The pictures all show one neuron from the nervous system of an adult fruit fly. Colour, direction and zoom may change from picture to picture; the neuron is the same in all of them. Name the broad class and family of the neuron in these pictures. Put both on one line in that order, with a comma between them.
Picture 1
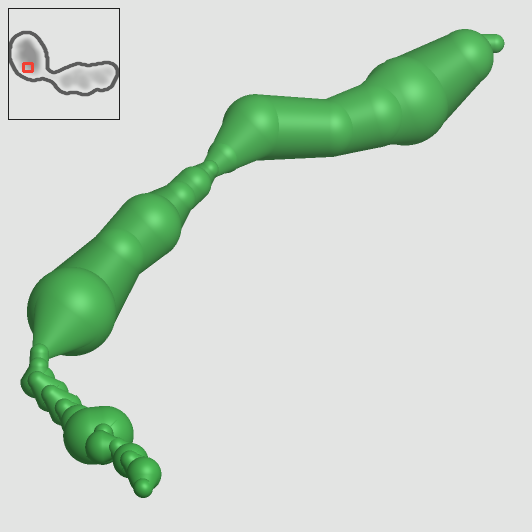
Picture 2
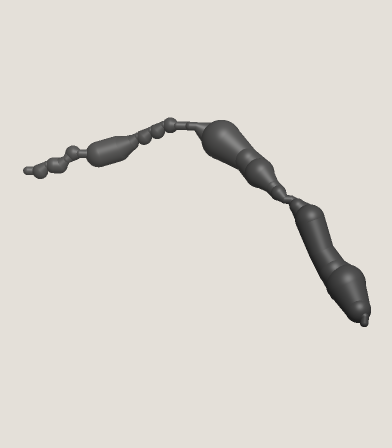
photoreceptor or other optic-lobe sensory neuron, class visual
